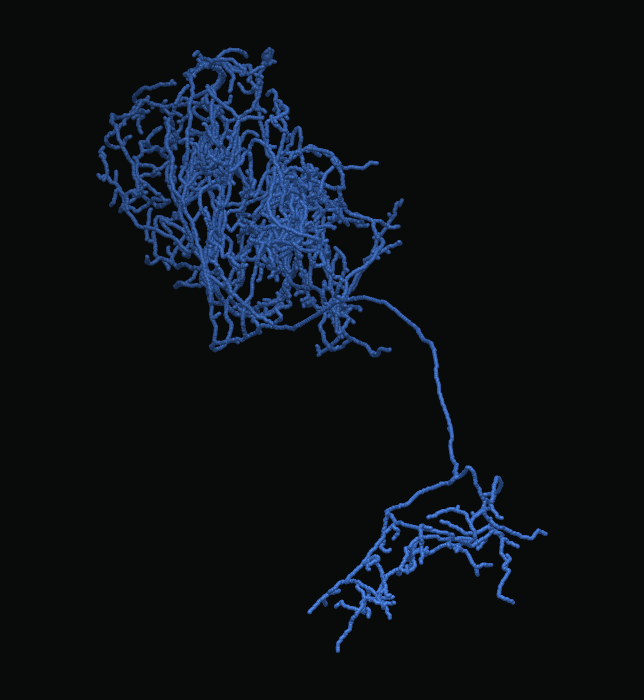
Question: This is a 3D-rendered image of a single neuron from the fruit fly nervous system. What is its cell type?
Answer: AN27X004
